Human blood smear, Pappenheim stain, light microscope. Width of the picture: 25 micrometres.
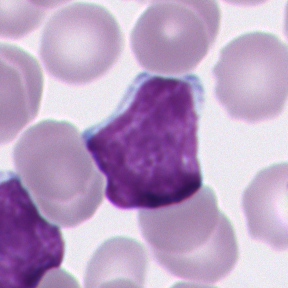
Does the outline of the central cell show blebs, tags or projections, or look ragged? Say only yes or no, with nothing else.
Yes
